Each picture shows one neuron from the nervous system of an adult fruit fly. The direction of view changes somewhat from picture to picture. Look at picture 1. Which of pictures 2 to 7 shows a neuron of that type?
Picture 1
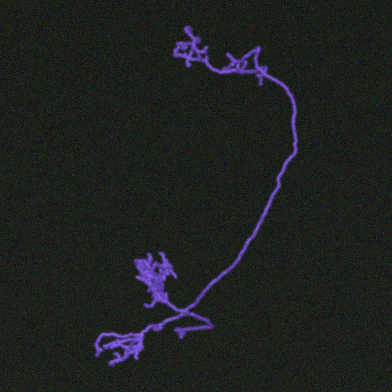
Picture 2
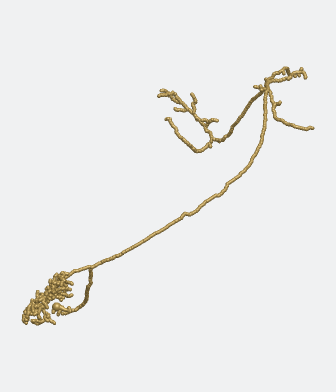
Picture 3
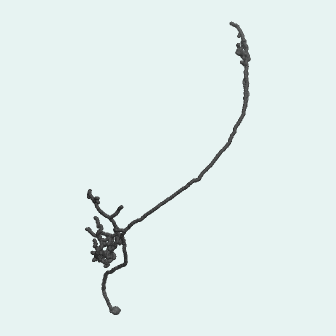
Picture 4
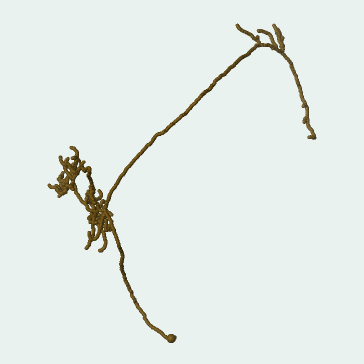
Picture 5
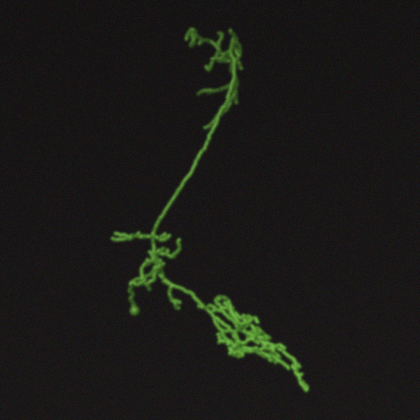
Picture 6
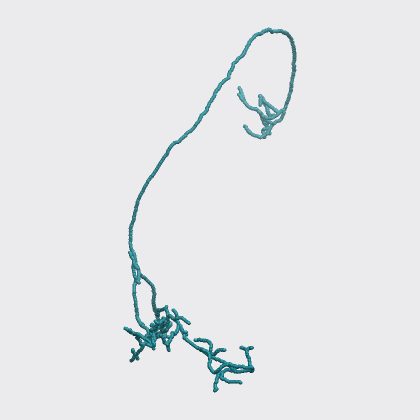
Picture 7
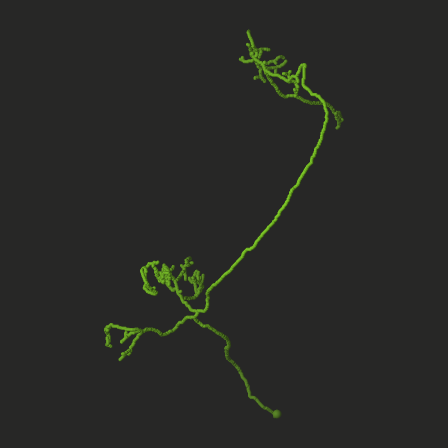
7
